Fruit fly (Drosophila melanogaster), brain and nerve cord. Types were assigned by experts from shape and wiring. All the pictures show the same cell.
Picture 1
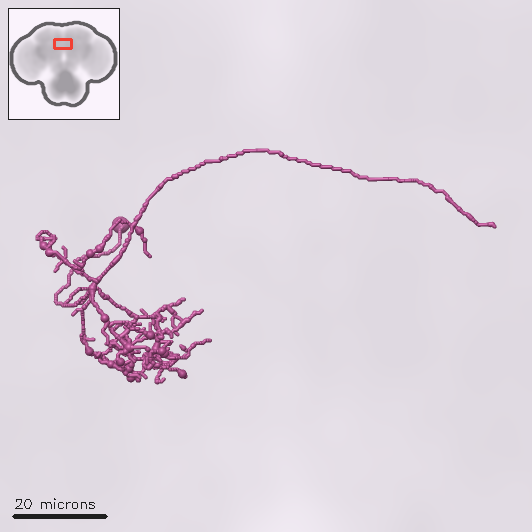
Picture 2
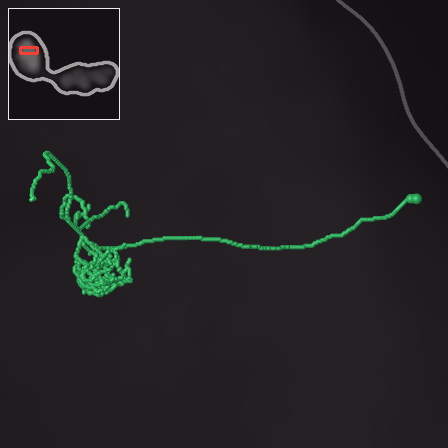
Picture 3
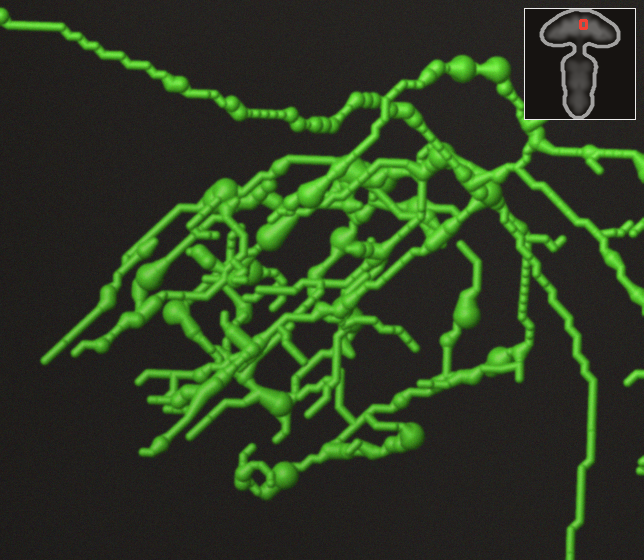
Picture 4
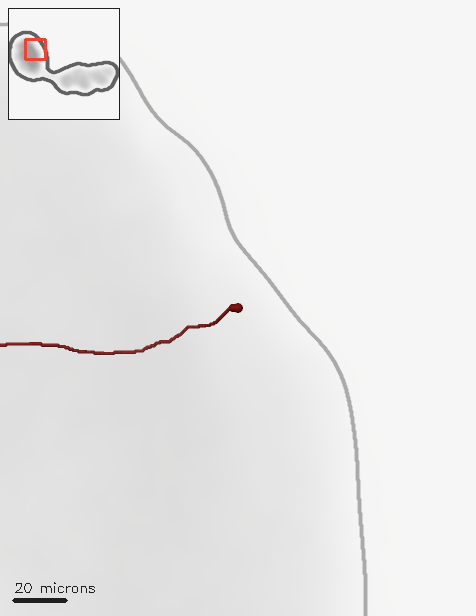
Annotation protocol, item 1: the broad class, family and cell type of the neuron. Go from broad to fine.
central-brain intrinsic neuron; class CX; FC3_c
